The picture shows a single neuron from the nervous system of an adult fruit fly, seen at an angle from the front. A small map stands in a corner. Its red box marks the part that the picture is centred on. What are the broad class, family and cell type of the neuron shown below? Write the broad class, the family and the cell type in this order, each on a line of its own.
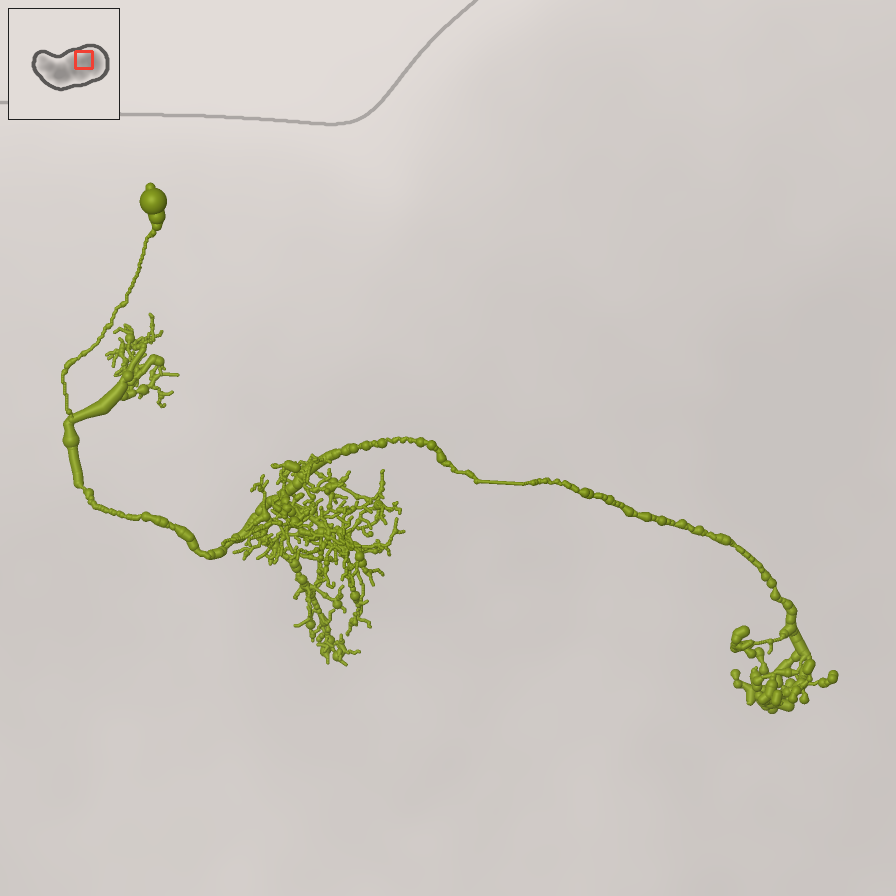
central-brain intrinsic neuron
class CX
PFL3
